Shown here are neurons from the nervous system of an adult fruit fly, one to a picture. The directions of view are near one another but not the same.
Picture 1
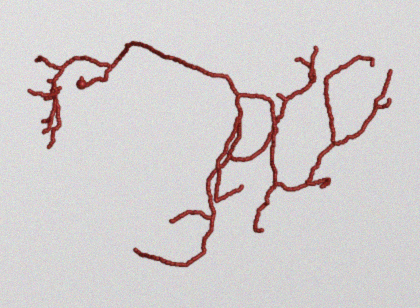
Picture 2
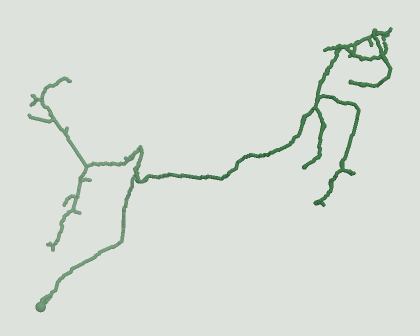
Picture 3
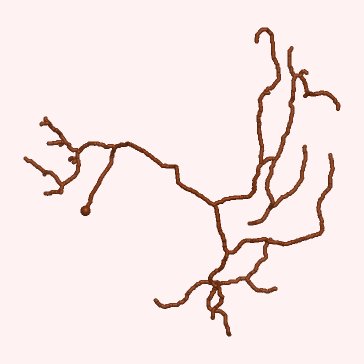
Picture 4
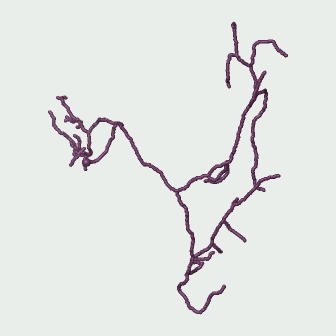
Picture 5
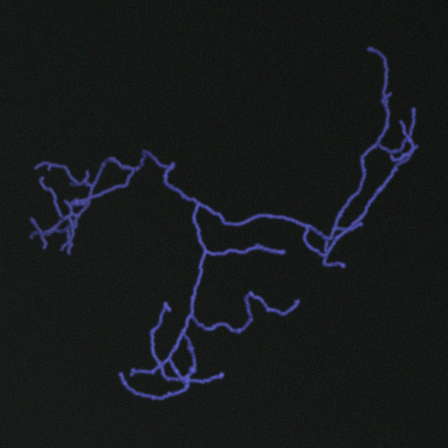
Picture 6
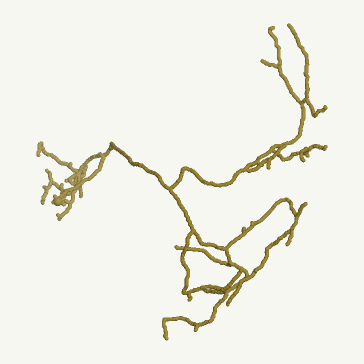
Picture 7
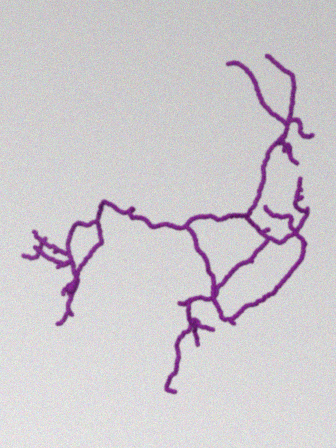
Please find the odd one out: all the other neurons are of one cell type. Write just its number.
2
